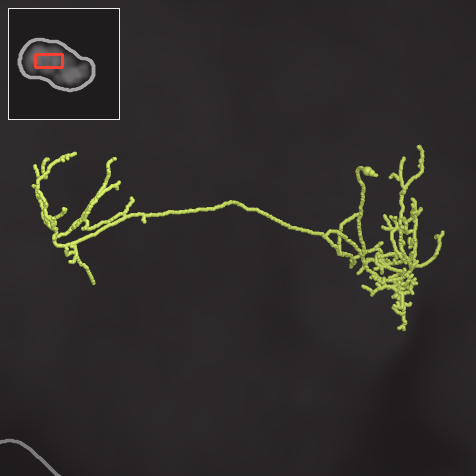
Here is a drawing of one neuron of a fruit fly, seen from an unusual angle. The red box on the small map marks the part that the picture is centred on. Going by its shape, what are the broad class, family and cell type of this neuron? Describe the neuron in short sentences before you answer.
In this view it is wider than it is tall. Its broad class is central-brain intrinsic neuron. Its family is hemilineage DM4_ventral. The cell type is CB1983.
